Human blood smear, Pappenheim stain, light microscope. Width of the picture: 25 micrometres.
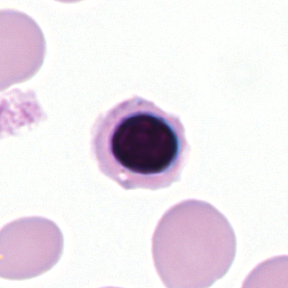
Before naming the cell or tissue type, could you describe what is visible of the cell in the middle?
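See how very dark and densely condensed the chromatin is. The nucleus sits slightly off-centre, leaving more cytoplasm on the left. The outline is slightly bumpy rather than perfectly smooth. A small clear spot lies in the cytoplasm at lower left. This is a normoblast.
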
